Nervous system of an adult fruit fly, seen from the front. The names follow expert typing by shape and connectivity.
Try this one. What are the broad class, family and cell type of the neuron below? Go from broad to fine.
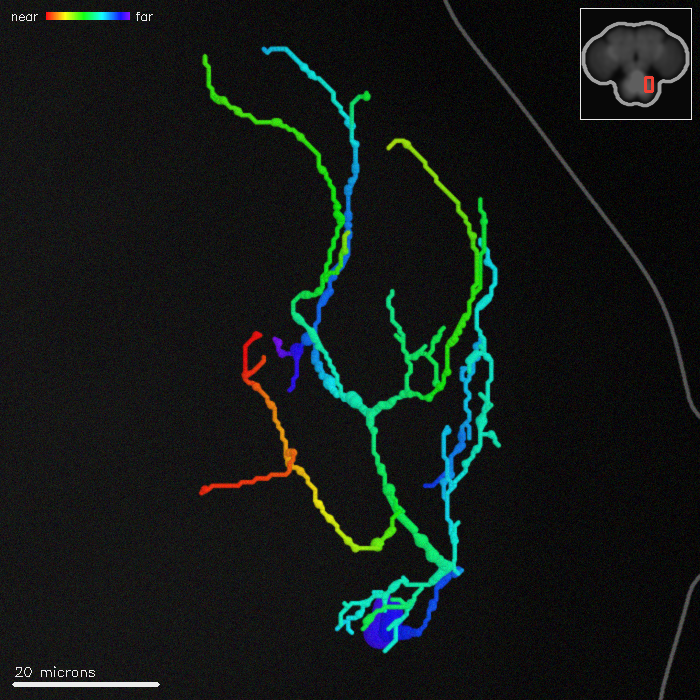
motor neuron of the nerve cord; hemilineage 15B; MNhl65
